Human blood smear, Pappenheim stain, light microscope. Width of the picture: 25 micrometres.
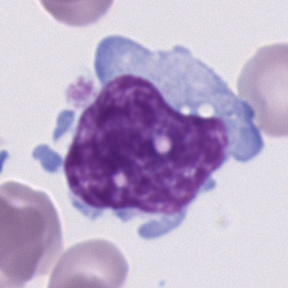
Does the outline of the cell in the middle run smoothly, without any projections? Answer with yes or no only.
No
